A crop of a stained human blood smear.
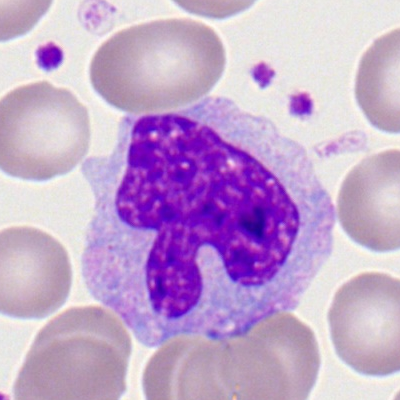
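Monocyte, the cell in the middle of a stained human blood smear under the light microscope. The nucleus is folded, with a lobe bending downward from its main mass, and its chromatin is lacy with many small pale gaps. Abundant cytoplasm forms a wide band around the nucleus and holds fine, faint pinkish granules.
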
